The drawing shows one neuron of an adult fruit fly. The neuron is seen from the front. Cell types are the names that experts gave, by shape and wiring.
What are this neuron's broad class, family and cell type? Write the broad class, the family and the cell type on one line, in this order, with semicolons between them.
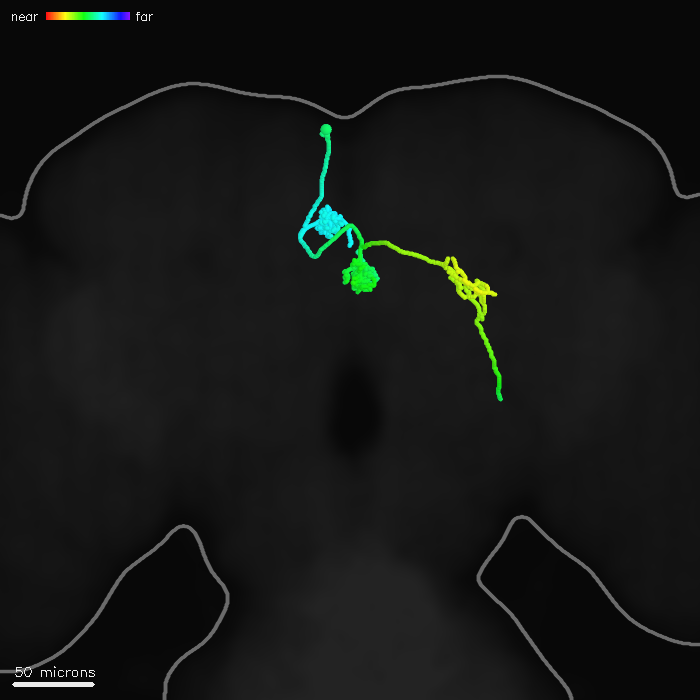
central-brain intrinsic neuron; class CX; PFL1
